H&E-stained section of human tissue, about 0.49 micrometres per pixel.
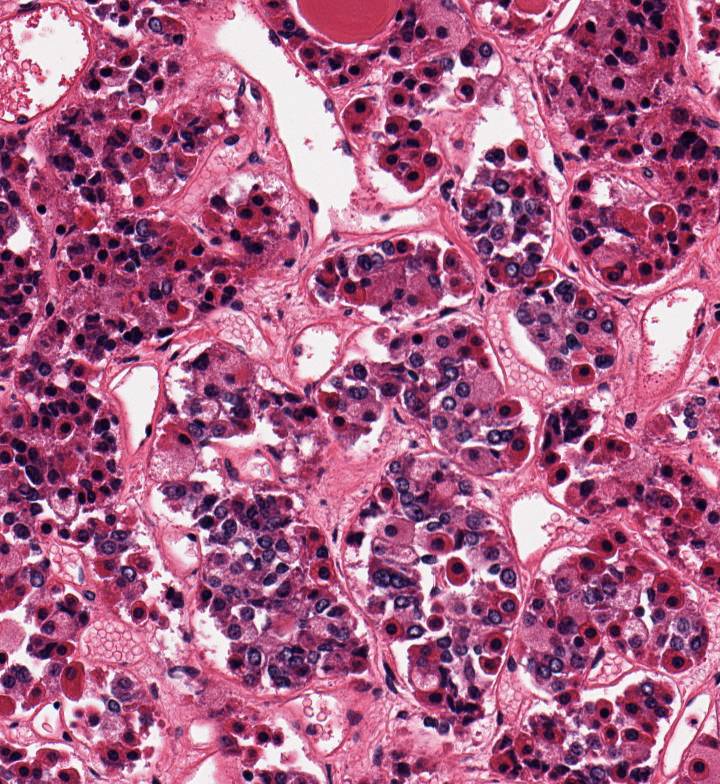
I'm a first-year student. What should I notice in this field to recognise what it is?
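What you're looking at is the pars distalis of the pituitary. Notice that within the same nests some cells have intensely red, eosinophilic cytoplasm while others are purplish and granular.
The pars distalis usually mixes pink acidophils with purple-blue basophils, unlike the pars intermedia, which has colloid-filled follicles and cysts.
Throughout, the cells sit in rounded nests divided by thin pink septa, and their nuclei are small, round, dark and much alike in size.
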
